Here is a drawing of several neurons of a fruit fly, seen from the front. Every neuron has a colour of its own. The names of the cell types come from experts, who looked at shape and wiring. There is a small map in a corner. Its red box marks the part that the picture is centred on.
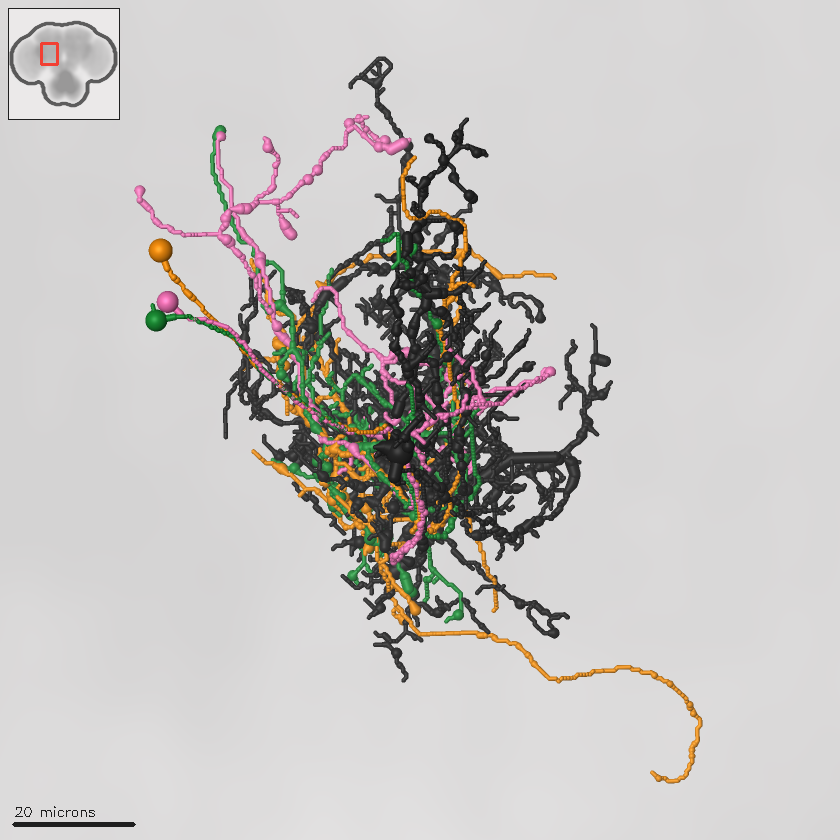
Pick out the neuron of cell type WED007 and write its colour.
black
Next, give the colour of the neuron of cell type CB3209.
orange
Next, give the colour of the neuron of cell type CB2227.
green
